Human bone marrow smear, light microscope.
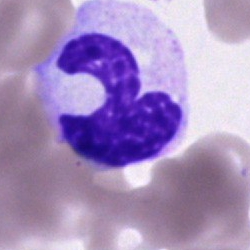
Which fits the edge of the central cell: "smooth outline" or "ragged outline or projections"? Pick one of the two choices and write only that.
Smooth outline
